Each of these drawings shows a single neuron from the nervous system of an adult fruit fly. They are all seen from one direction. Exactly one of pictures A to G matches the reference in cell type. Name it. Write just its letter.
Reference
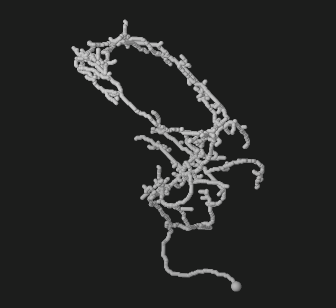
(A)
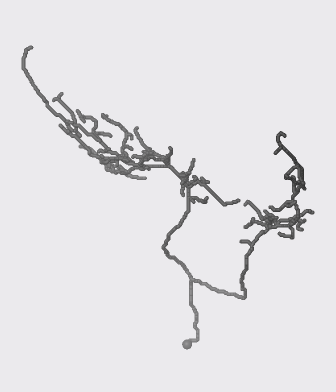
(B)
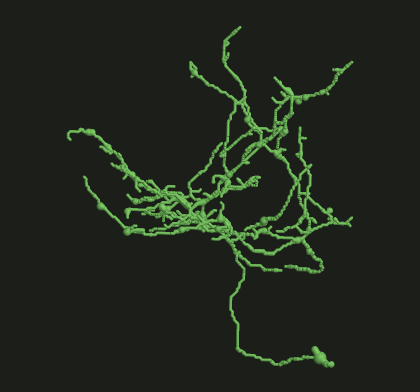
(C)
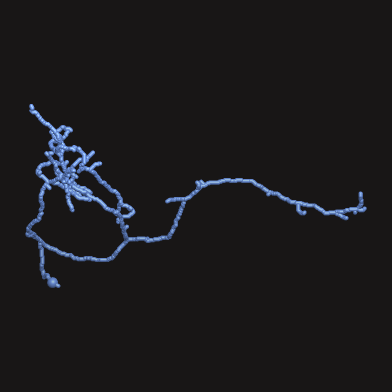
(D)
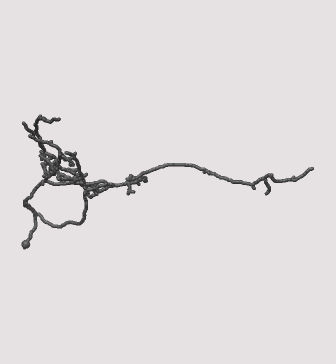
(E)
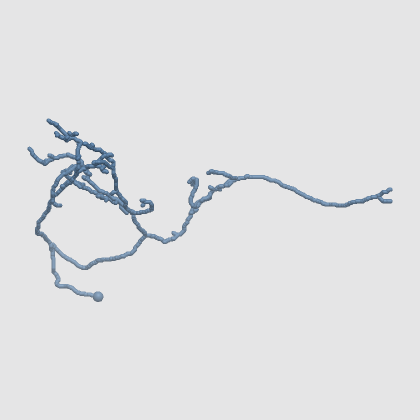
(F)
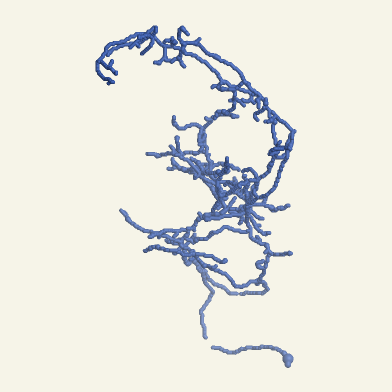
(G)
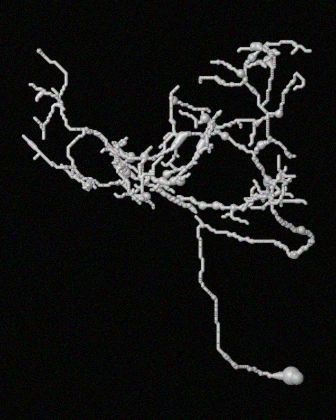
F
